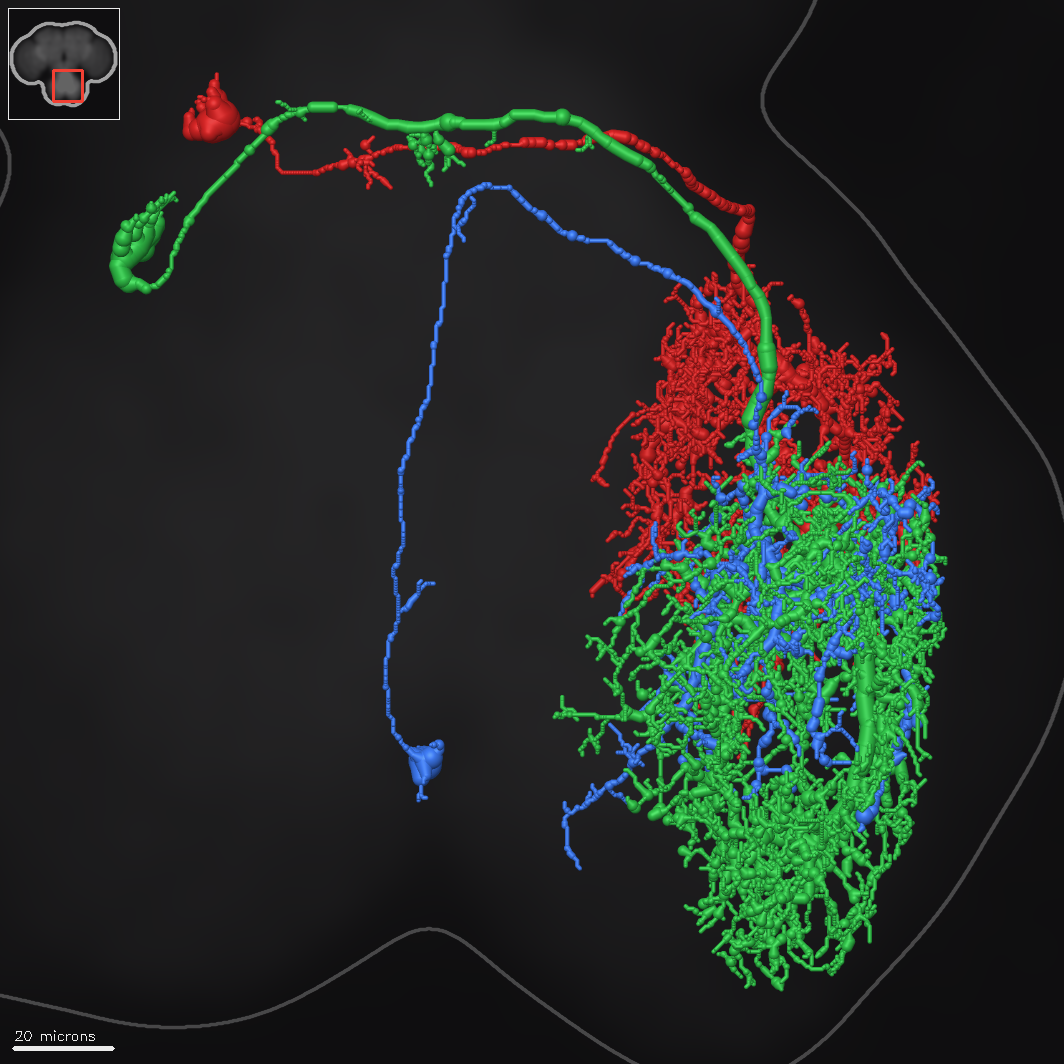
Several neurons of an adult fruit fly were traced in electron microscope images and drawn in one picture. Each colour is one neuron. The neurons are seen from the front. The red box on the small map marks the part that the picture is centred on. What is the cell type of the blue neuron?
IN06B029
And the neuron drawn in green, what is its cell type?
IN19B003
